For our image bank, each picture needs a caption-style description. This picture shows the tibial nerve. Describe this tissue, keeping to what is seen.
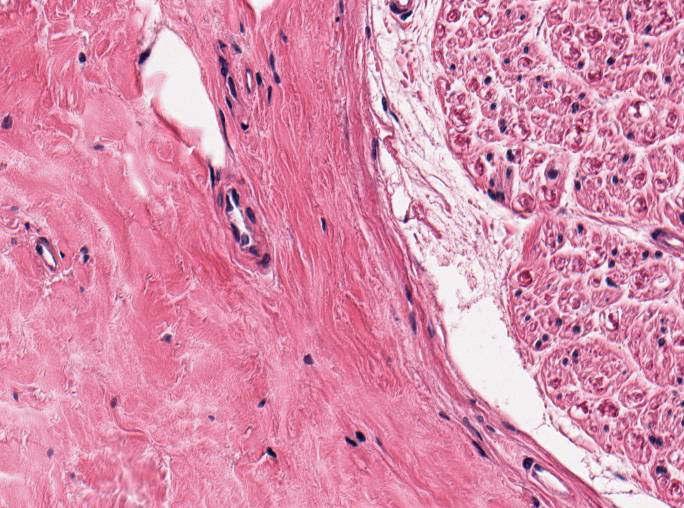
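Look at the central band: its wavy collagen bundles run mostly from top to bottom, slanting toward the lower right. That dense collagen holds only sparse fibroblast nuclei, small, dark and elongated. You'll spot small thin-walled blood vessels with open lumens in the upper centre and at the left edge of the dense tissue. There's no epithelium and there are no fat cells anywhere in the field.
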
